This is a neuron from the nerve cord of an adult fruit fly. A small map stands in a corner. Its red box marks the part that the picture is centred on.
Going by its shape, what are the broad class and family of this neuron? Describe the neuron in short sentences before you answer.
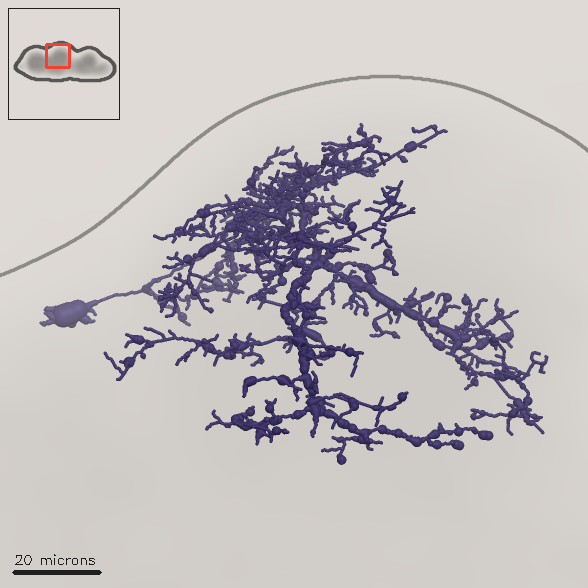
By the scale bar it is about 120 microns wide in this view. The picture shows more than a hundred branch ends. Its broad class is nerve-cord intrinsic neuron. Its family is hemilineage 13B.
